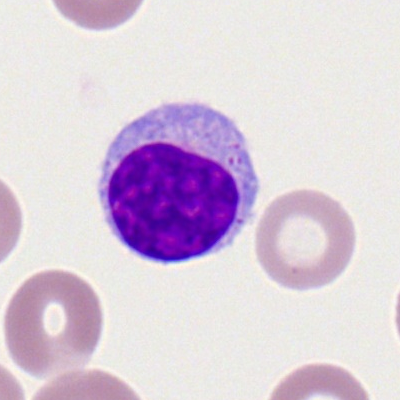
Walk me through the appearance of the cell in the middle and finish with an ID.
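Off-centre, toward the lower left of the cell, is where I notice the nucleus sitting. Its chromatin is dark purple and coarsely clumped. The cytoplasm is pale blue and widest at the upper right, and I can pick out a few small reddish-purple granules scattered through it. So I'd call it a lymphocyte.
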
